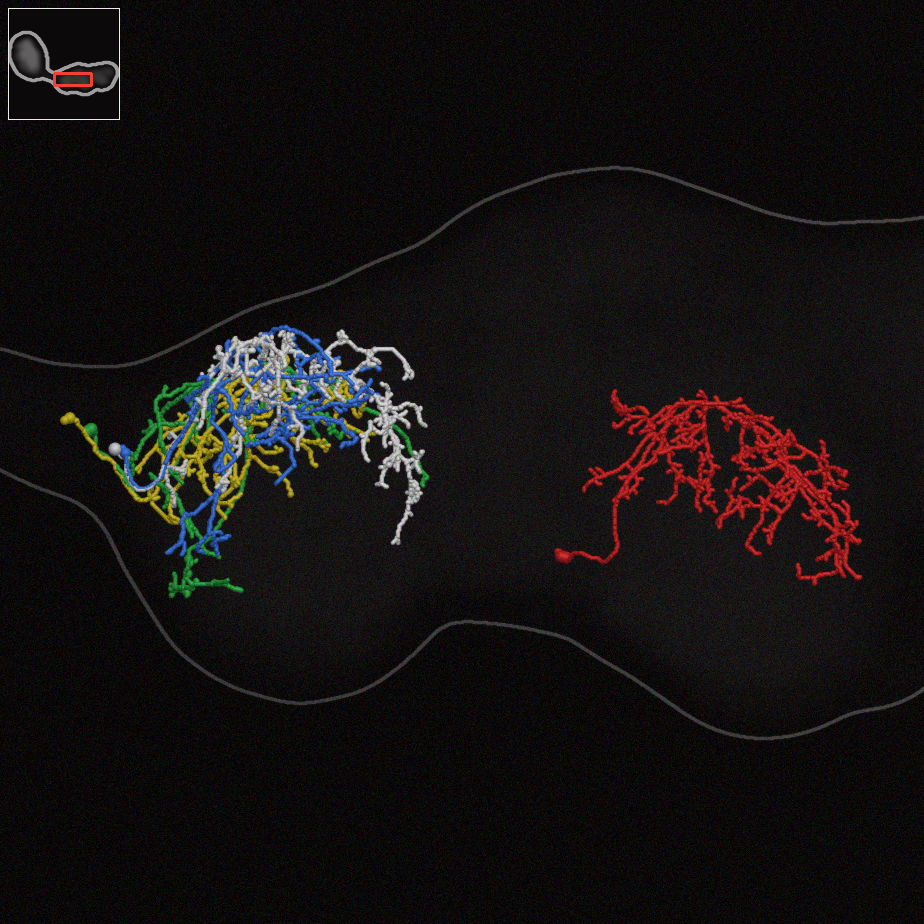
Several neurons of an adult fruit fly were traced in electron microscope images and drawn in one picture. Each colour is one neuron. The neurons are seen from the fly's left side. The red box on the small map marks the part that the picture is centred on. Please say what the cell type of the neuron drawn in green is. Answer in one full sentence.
This neuron carries the cell type designation IN08A036.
